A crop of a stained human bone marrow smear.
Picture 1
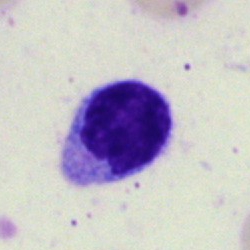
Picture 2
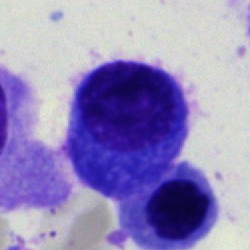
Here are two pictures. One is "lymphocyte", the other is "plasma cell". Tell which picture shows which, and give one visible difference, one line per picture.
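Picture 1 – lymphocyte. The nucleus lies toward the upper right and fills most of the cell.
Picture 2 – plasma cell. The cytoplasm forms a broad band below the nucleus.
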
